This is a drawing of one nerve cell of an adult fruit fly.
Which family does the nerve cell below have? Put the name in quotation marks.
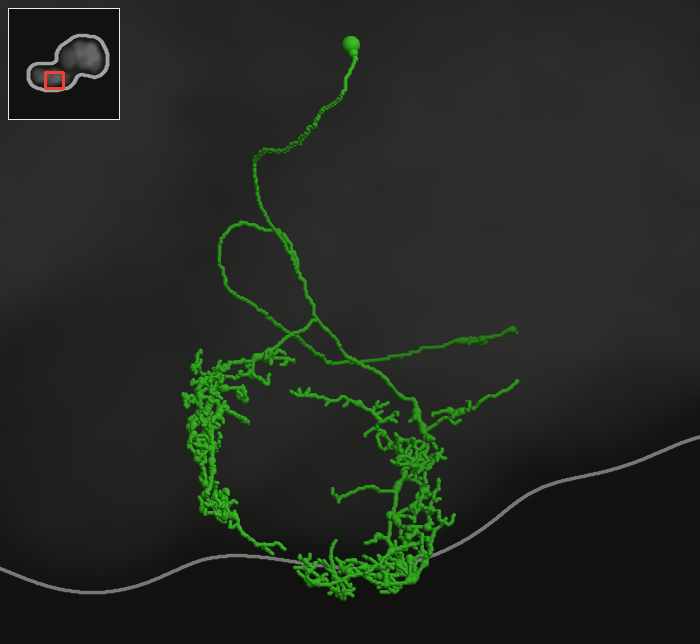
"hemilineage 23B"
